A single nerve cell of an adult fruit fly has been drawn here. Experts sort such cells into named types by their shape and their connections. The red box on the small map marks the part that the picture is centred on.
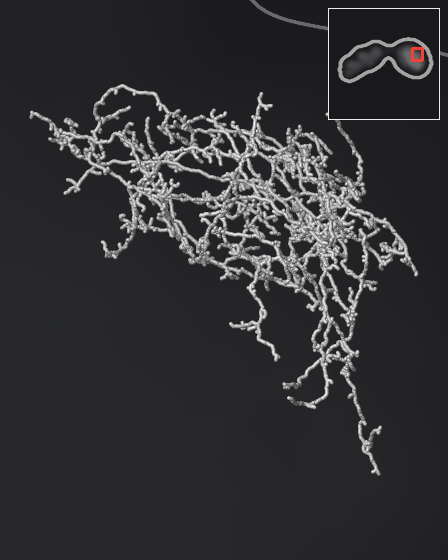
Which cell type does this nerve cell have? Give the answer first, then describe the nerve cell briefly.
Its cell type is CB3104. Its broad class is central-brain intrinsic neuron. The drawing shows no cell body. Dozens of branch ends can be seen.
